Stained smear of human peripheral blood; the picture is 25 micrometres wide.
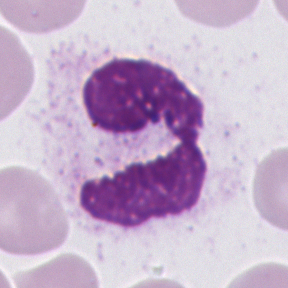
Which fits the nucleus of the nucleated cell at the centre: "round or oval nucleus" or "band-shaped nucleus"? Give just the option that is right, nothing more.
Band-shaped nucleus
